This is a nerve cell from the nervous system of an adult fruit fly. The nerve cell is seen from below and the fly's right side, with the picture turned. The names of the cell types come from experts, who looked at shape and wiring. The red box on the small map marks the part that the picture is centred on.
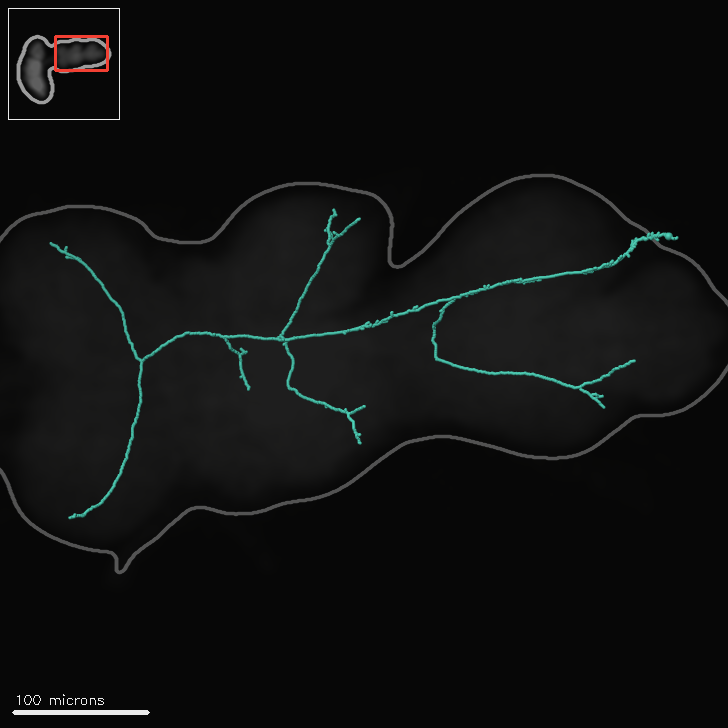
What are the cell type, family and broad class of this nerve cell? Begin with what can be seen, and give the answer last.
It lies in the nerve cord. By the scale bar it is about 450 microns wide in this view. Its cell type is SNpp53. The name of its family is class mechanosensory proprioceptive. Its broad class is sensory neuron entering the nerve cord.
